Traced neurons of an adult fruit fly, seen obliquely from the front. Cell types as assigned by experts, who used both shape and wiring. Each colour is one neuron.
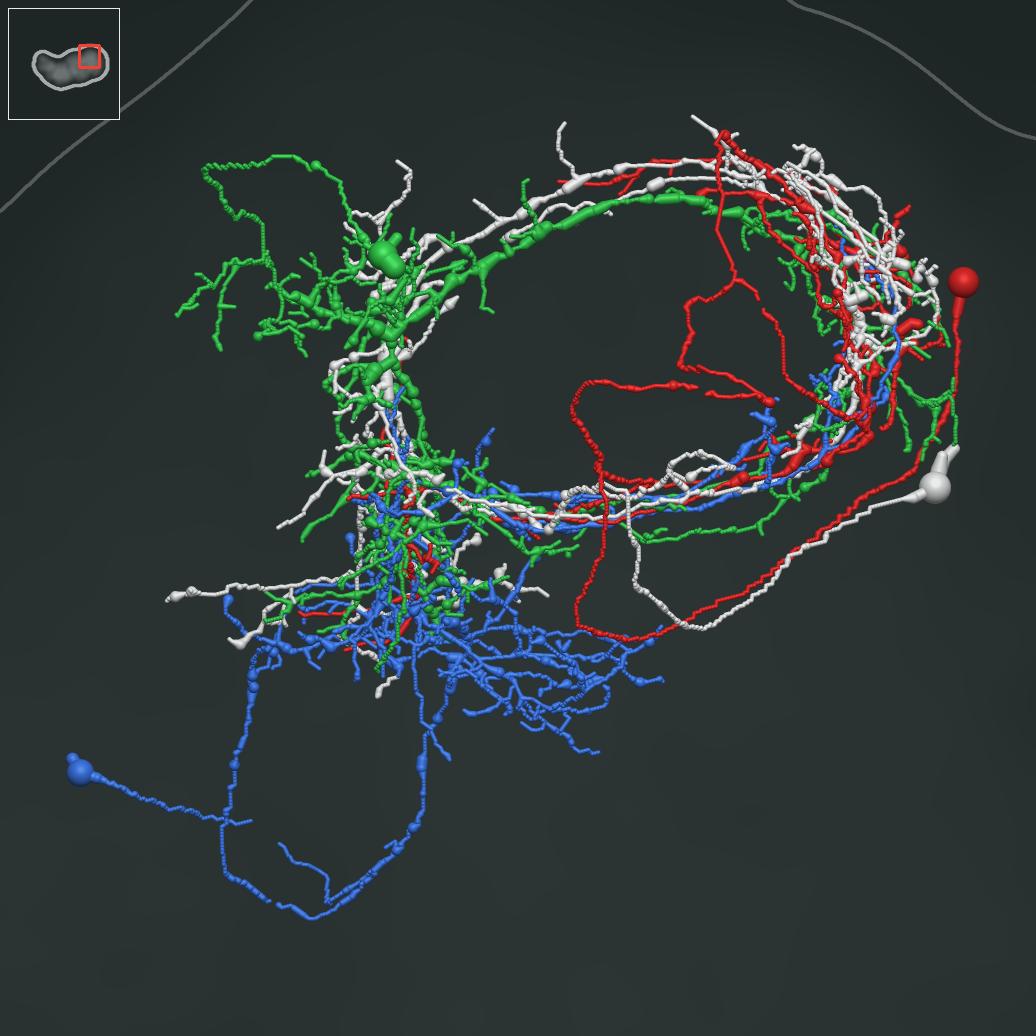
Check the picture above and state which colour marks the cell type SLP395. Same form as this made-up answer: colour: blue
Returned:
colour: green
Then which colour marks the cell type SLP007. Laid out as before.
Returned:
colour: red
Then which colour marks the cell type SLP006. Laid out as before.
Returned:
colour: white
